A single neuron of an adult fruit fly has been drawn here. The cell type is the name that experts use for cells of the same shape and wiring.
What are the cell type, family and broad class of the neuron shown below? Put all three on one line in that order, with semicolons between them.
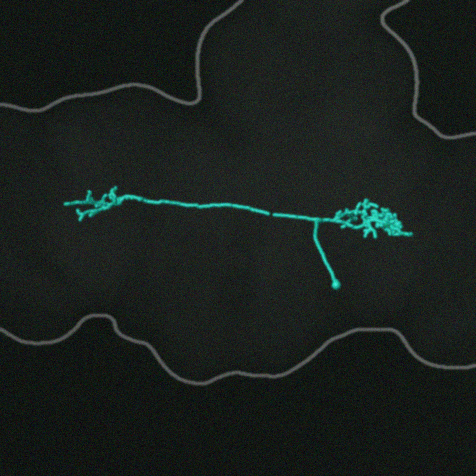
CB0743; hemilineage VLPa2; central-brain intrinsic neuron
